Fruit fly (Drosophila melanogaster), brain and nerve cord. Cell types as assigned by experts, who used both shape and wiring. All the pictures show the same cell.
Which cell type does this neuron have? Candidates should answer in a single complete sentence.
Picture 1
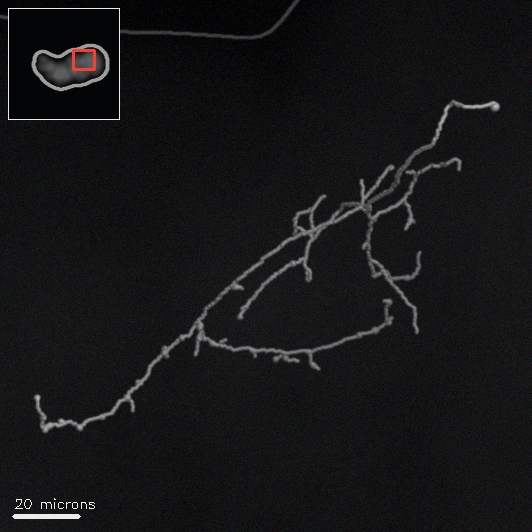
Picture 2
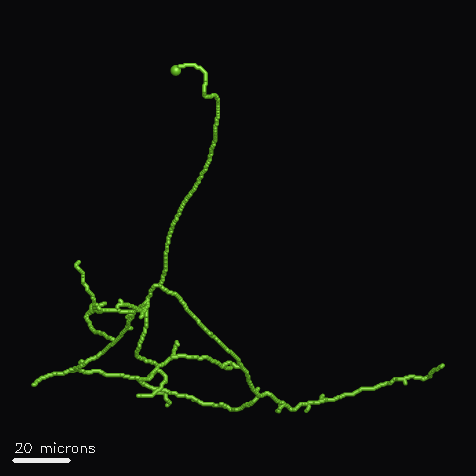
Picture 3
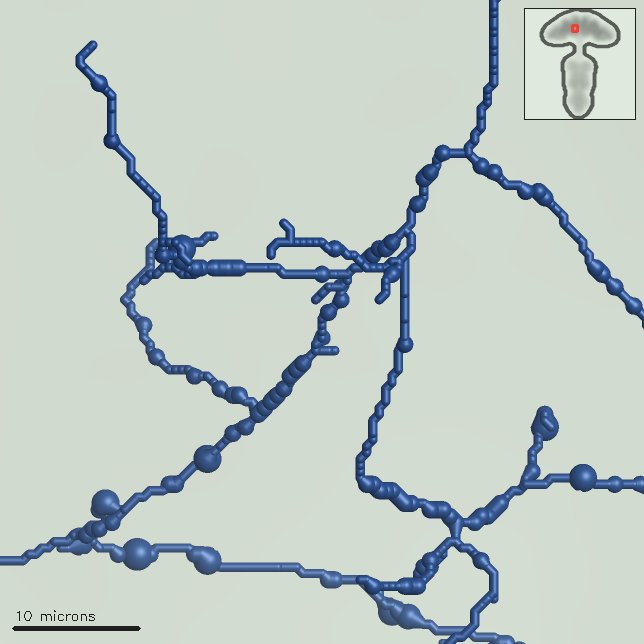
With respect to cell type, this neuron is CB1833.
